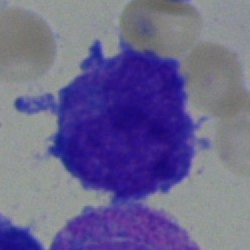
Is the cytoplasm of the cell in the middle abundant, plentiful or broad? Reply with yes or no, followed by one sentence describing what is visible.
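No. Cytoplasm is scant and hard to separate from the nucleus.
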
